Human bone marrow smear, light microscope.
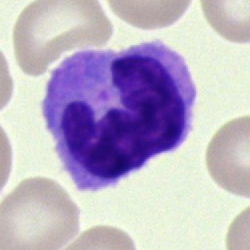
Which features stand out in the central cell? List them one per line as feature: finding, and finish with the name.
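Nucleus: folded into a deeply indented horseshoe shape
Fold: open side facing upper left
Chromatin: stains dark purple
Cytoplasm: lilac-violet
Cell type: monocyte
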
